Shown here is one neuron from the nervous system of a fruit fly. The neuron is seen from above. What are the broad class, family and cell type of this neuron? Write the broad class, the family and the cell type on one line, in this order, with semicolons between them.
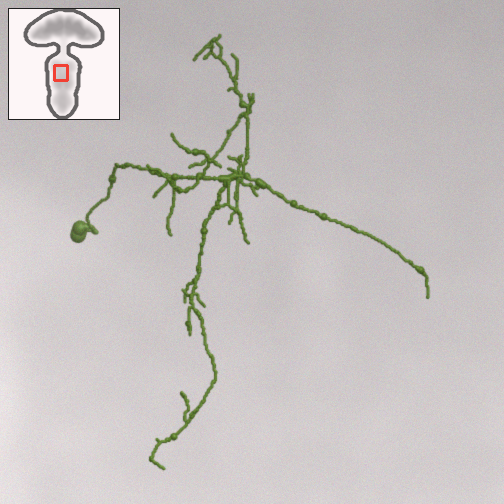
nerve-cord intrinsic neuron; hemilineage 06A; IN06A076_c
